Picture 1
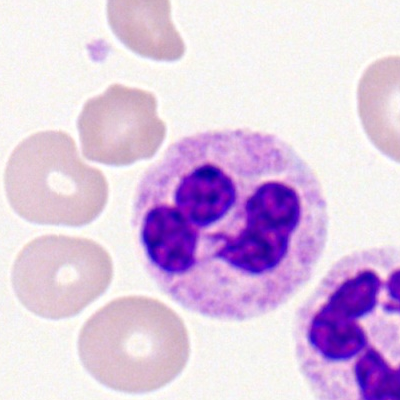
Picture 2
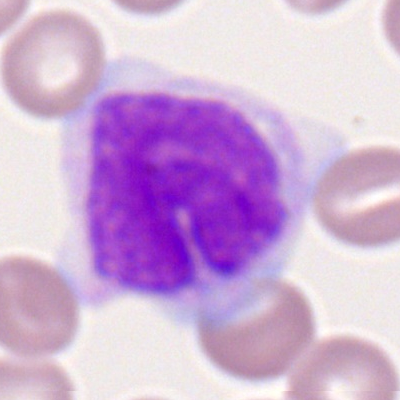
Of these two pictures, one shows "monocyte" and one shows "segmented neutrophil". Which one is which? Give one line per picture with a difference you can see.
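Picture 1 is a segmented neutrophil. Fine lilac granules are scattered evenly through the cytoplasm.
Picture 2 is a monocyte. No distinct granules can be seen in the cytoplasm.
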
